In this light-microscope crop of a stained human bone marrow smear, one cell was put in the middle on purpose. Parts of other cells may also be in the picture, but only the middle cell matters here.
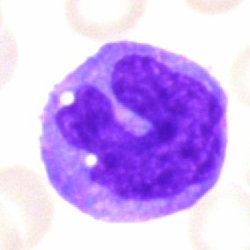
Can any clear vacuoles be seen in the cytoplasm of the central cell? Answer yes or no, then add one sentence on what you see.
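Yes. Two small clear round spots lie in the cytoplasm on the left side of the cell.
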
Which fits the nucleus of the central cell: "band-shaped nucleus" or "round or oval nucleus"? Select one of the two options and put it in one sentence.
The nucleus of the cell is curved into a band that has no separate lobes.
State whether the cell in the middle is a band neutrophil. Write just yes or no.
no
